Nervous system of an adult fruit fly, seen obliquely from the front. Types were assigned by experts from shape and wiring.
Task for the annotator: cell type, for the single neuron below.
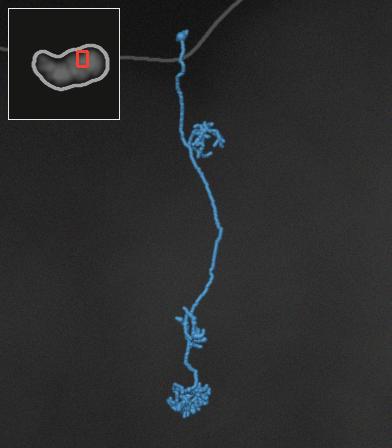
PFNm_b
